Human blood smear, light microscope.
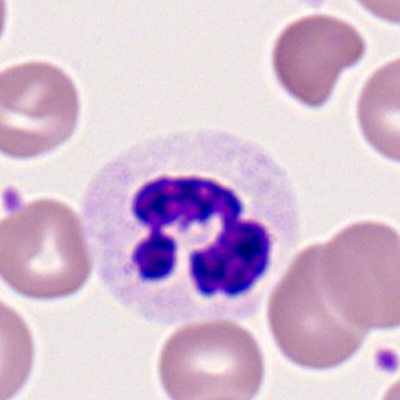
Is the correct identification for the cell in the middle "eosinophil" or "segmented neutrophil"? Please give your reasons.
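It is a segmented neutrophil, not an eosinophil. First point, the granules: the abundant pale pinkish-lilac cytoplasm holds fine, faint lilac granules.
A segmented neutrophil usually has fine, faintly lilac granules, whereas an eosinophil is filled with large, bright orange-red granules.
Second point, the nucleus: it is split into three lobes joined by narrow connections.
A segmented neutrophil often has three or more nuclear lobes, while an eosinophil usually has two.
Last, the chromatin is dark purple and coarsely clumped.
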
